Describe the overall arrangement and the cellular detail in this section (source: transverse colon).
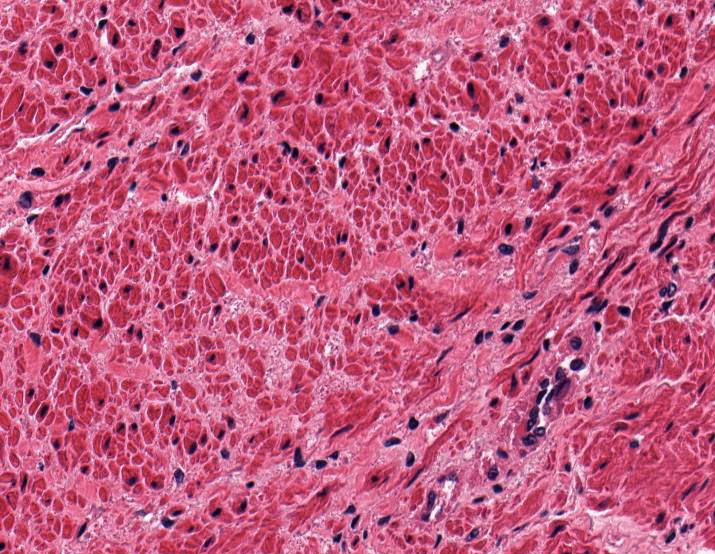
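Looking at the cross-cut fibres first, they form polygonal pink profiles of varying size. Where one of them shows a nucleus, it is a single dark nucleus sitting centrally, not at the fibre edge. In the lengthwise region, the nuclei are elongated and line up with the fibres. And the fibre cytoplasm stains deep pink throughout the field.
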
